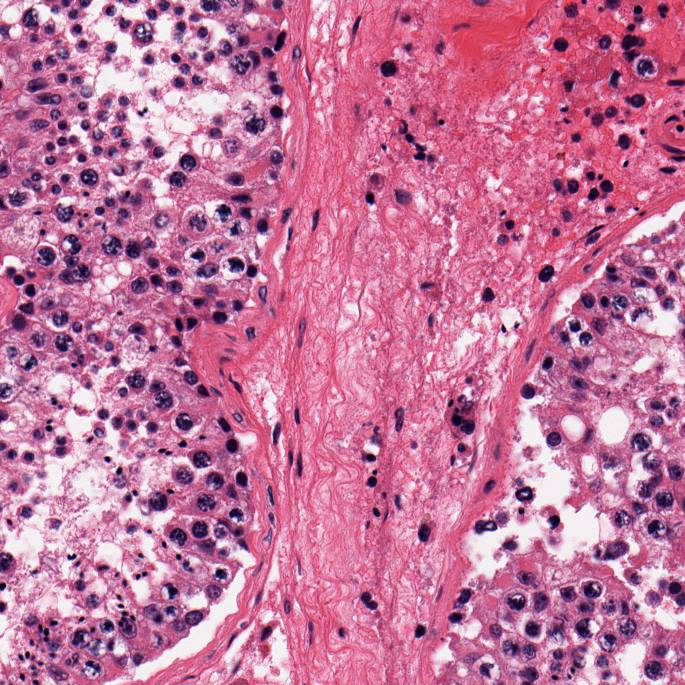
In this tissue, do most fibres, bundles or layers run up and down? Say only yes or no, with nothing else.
Yes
